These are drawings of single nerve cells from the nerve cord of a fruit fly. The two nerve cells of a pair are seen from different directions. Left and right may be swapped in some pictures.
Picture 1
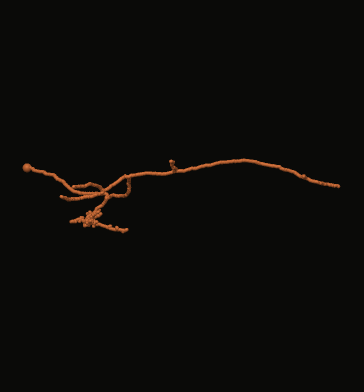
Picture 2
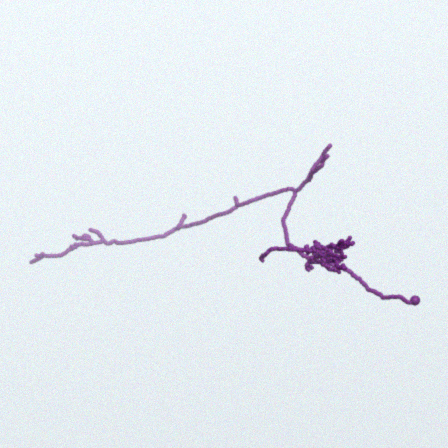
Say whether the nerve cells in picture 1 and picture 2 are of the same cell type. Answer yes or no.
yes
